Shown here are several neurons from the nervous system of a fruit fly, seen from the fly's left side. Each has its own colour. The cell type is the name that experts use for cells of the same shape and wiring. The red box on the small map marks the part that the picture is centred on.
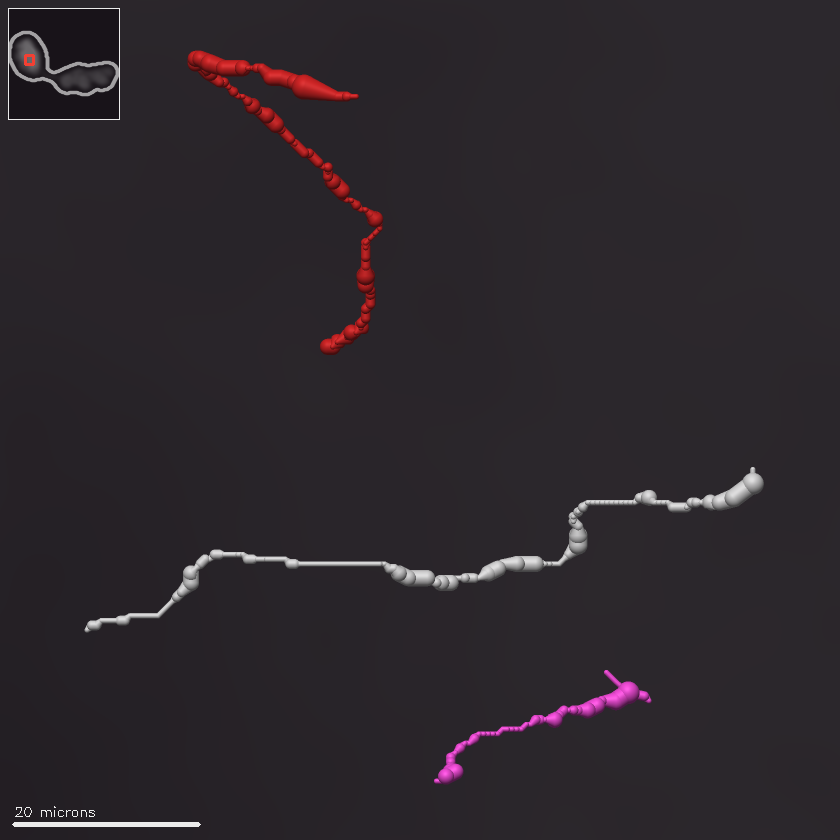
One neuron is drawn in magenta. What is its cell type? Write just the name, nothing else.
R7y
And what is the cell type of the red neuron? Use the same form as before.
R8p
